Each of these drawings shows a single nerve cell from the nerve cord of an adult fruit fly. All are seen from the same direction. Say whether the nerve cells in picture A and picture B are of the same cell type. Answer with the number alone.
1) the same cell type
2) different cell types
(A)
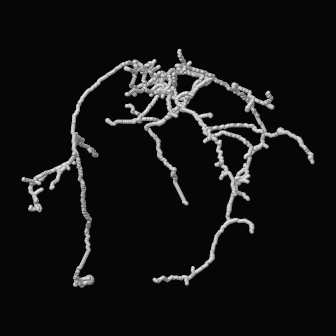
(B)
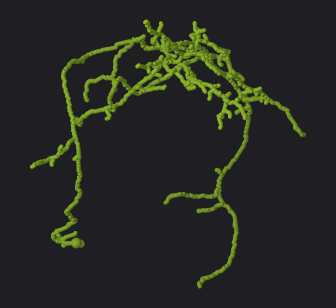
1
